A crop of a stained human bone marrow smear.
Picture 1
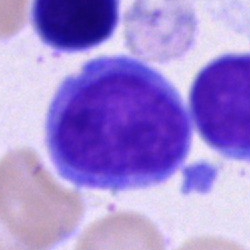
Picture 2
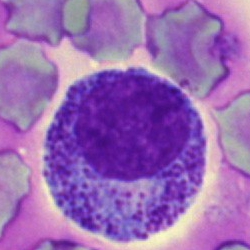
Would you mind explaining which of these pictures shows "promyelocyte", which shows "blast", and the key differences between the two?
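First one's a blast, the second a promyelocyte. Both are round, the promyelocyte with a smooth outline. In the blast the nucleus takes up nearly everything, leaving a thin deep blue rim of cytoplasm, and the chromatin is finely granular and evenly spread.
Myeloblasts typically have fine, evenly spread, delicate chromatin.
No granules show in the blast's cytoplasm, whereas the promyelocyte has granules, with pale bluish-grey cytoplasm between them.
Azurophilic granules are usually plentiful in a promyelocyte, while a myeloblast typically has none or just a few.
You won't find nucleoli in the promyelocyte's nucleus. And that small detached blue fragment lies just beyond the blast's lower right edge.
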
